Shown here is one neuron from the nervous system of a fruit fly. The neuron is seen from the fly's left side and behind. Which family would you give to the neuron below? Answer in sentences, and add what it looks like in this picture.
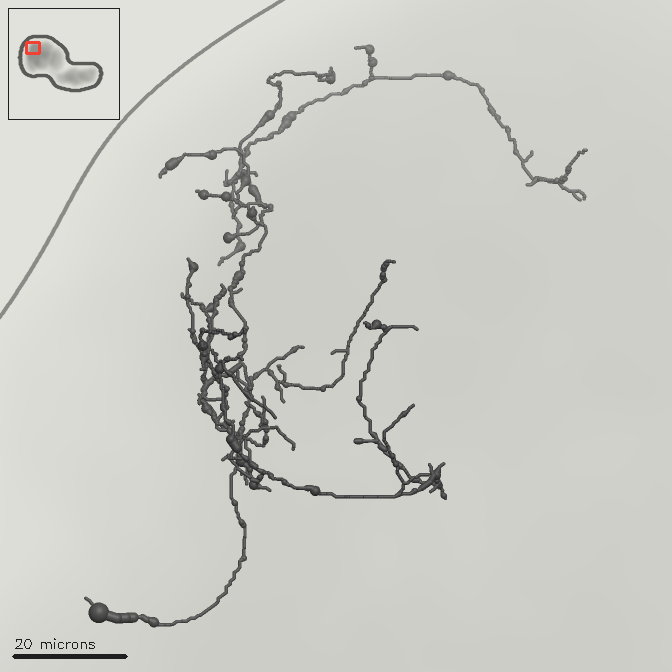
Its family is hemilineage LHa2. This is a central-brain intrinsic neuron. The cell body can be seen at the lower left of the picture. From top to bottom in the picture it spans about 100 microns. The picture shows dozens of branch ends.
